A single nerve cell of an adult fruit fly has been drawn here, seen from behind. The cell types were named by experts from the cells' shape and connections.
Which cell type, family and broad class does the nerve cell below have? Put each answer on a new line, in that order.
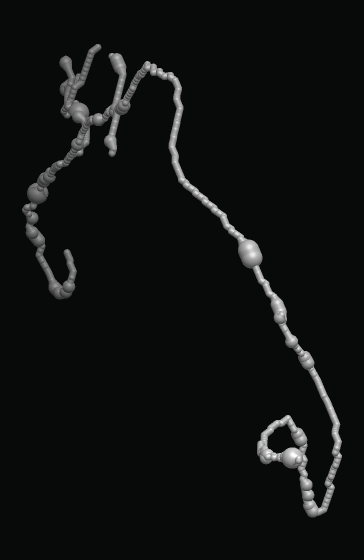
SNch10
class chemosensory
sensory neuron entering the nerve cord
